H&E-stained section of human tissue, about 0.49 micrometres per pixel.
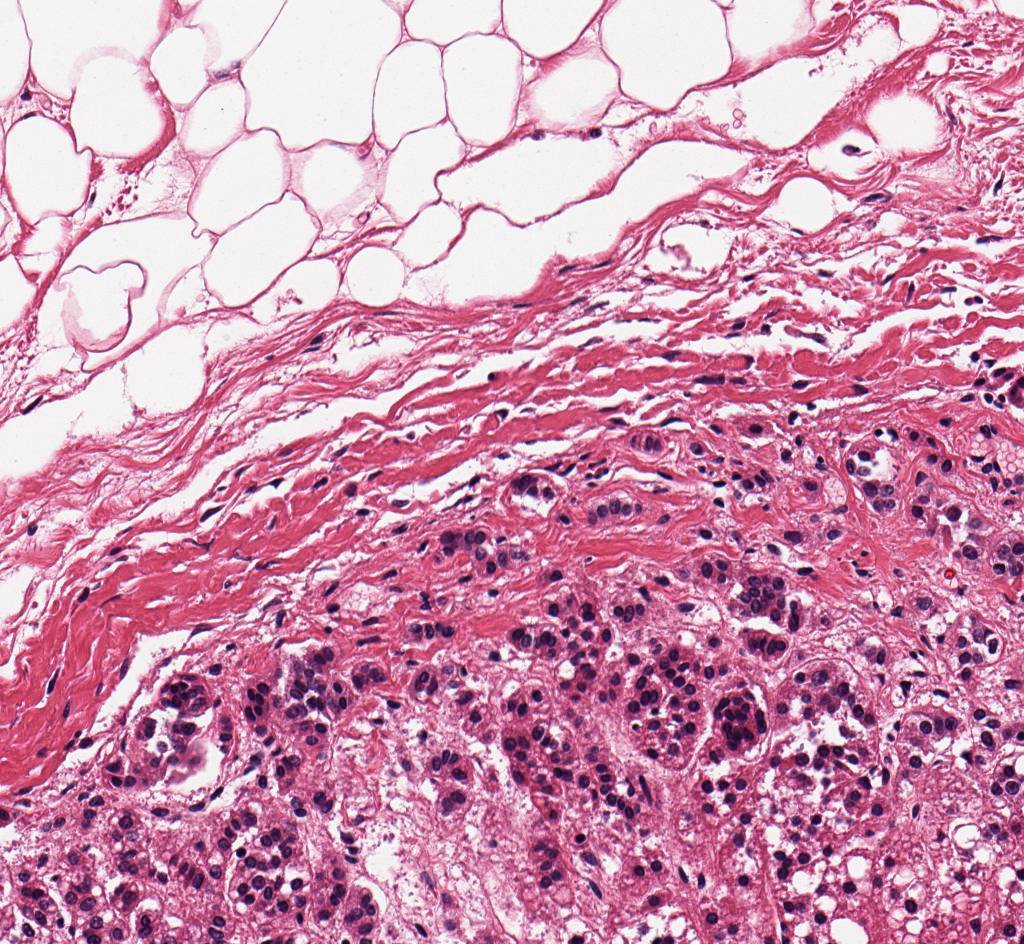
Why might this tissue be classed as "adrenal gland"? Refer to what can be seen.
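This is adrenal gland.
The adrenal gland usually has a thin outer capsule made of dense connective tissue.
The fibrous band here, with flattened, spindle-shaped dark nuclei scattered among its collagen bundles, goes with that.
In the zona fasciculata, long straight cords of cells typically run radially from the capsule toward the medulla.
The cells in the lower half do not show this: they are grouped in small rounded clusters and short cords, and their nuclei are small, round and darkly stained. Many of the cells in the lower right have pale cytoplasm containing clear round vacuoles.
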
